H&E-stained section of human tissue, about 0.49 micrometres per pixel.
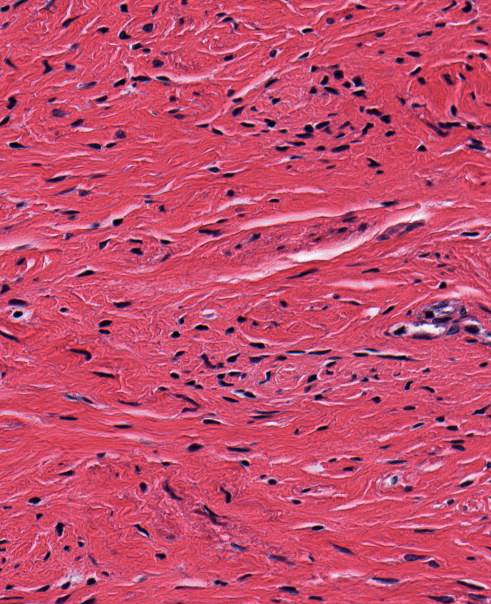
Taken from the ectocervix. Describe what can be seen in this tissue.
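Looking across the whole field, I see only dense pink fibrous tissue, not divided into separate compartments. Scattered among the fibres are dark, elongated nuclei. Around them, I can't separate cell borders or cytoplasm from the surrounding fibres. And I find no epithelium anywhere.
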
